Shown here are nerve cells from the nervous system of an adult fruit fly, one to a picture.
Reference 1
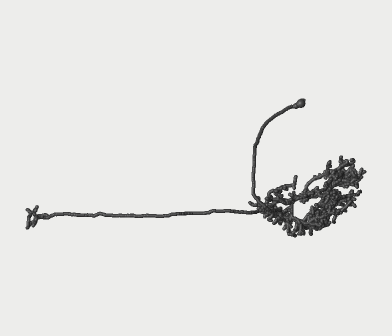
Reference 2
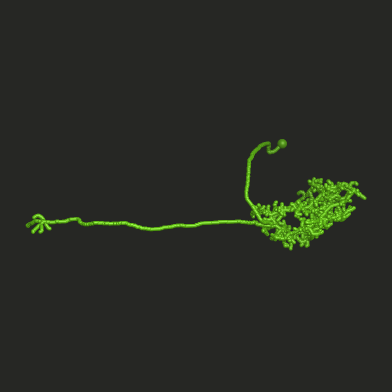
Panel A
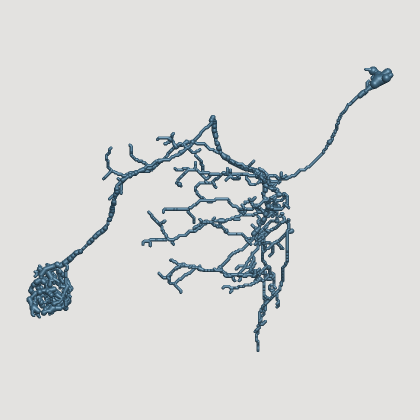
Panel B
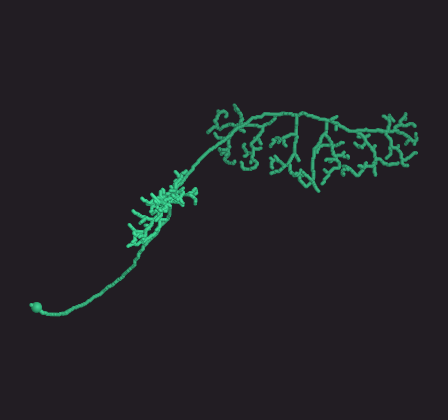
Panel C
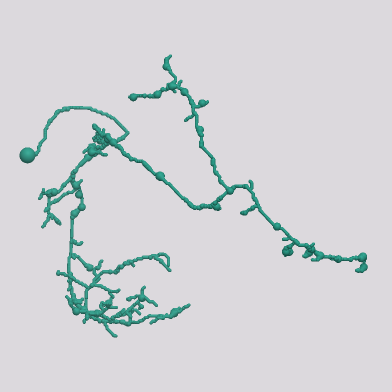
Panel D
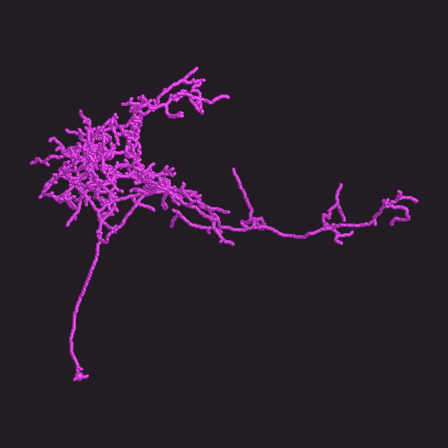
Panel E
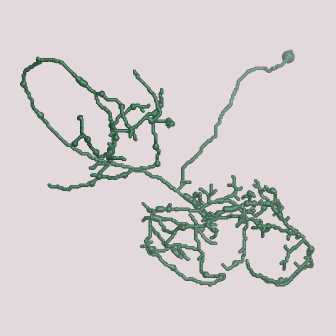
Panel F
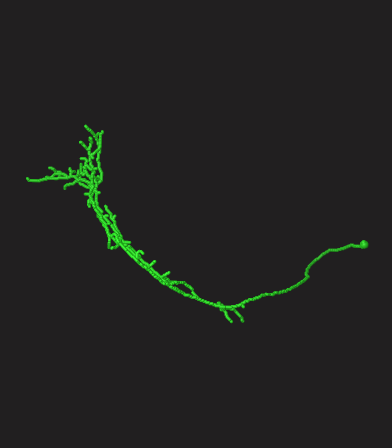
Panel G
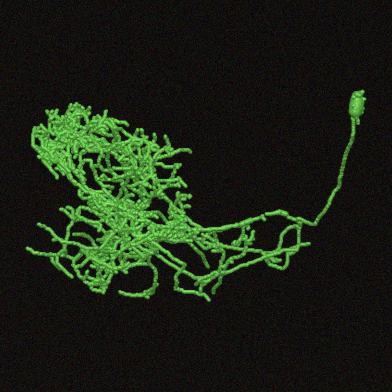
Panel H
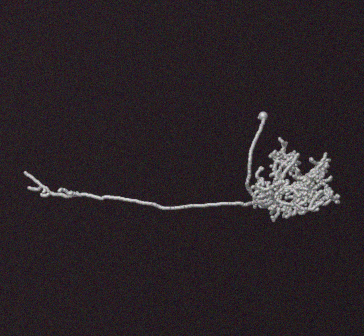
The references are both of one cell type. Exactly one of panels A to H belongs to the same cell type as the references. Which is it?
Panel H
